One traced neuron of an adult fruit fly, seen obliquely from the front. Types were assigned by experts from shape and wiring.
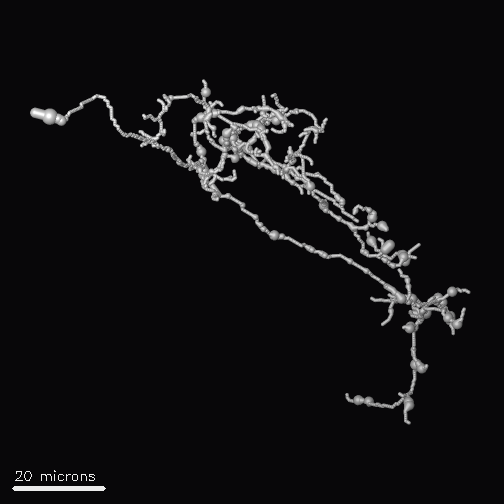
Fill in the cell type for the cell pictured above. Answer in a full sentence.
The cell type is SMP067.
